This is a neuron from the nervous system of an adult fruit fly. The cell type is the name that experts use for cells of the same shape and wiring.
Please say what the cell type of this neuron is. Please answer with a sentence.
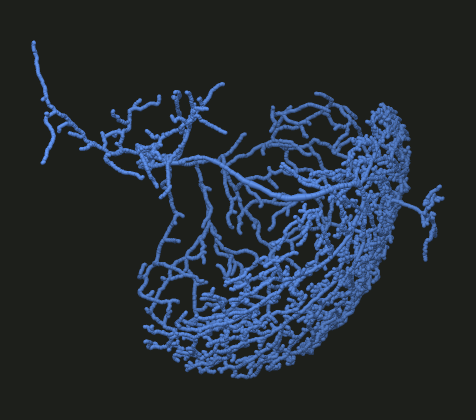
The cell type is LPT54.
